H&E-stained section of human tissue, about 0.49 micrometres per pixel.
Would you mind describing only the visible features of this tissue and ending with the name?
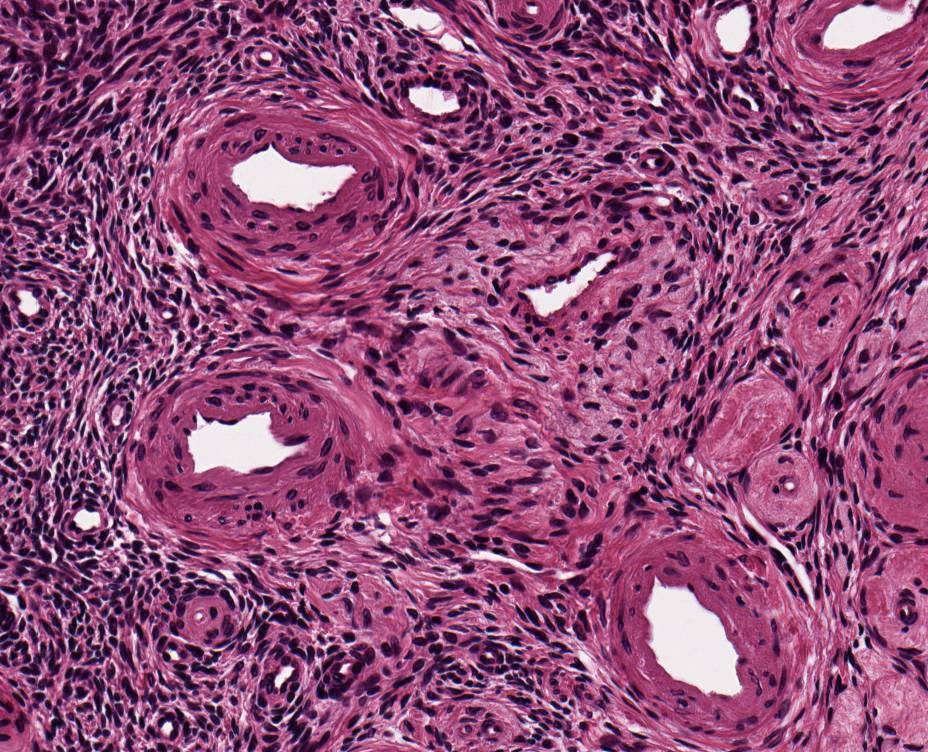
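Vessels: several, thick-walled, scattered through a cellular stroma across the whole field, their walls built of pink, concentric layers of spindle cells with elongated nuclei. Stroma: densely packed small cells with dark oval to spindle-shaped nuclei and scant cytoplasm, most crowded toward the left edge, running in swirling streams that curve around the vessels. Tissue: ovary.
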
